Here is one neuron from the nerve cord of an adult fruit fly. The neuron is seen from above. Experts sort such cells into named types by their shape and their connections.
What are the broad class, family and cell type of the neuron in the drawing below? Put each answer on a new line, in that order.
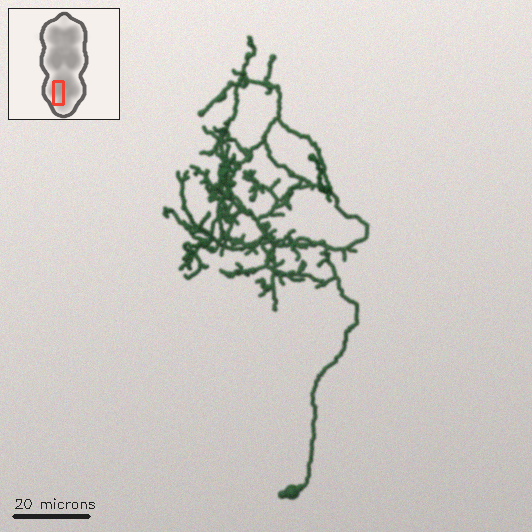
nerve-cord intrinsic neuron
hemilineage 01B
IN01B060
